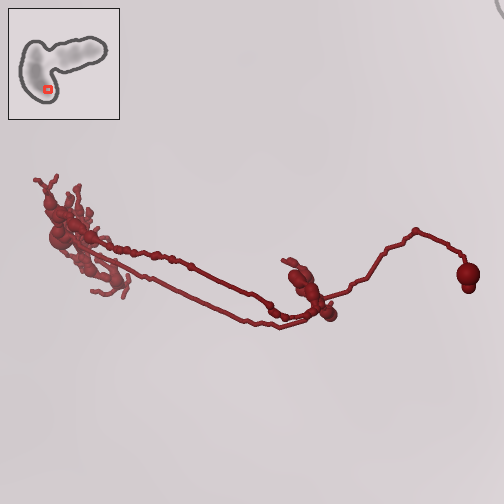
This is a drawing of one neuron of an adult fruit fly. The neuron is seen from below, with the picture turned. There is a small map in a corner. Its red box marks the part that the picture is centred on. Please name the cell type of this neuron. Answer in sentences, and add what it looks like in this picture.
It is of cell type T5b. It is an optic-lobe intrinsic neuron. It lies in the brain. Its cell body lies on the right of the picture.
